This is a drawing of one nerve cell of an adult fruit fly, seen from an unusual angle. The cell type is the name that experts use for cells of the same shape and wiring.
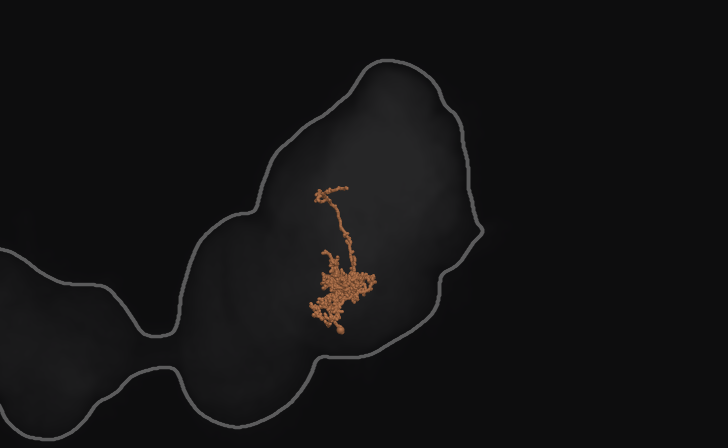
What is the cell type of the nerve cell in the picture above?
AVLP402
